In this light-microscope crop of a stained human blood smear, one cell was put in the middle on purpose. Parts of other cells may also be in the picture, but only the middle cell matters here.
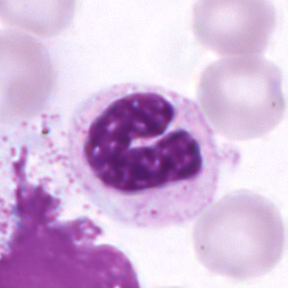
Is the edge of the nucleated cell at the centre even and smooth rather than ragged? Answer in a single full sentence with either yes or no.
Yes, the cell's outline is smooth, without projections.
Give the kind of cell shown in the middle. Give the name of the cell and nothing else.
band neutrophil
